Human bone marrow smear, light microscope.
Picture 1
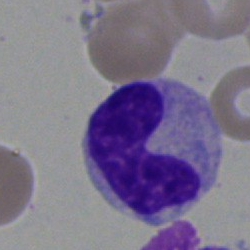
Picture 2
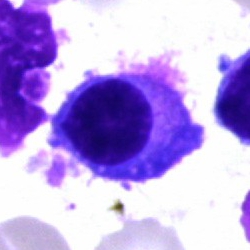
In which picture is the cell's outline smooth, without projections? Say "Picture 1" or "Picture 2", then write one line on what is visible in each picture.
Picture 1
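What picture 1 shows: The cell outline is round and smooth.
What picture 2 shows: A fuzzy pinkish-purple fringe of fine projections rises from the top edge of the cell.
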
